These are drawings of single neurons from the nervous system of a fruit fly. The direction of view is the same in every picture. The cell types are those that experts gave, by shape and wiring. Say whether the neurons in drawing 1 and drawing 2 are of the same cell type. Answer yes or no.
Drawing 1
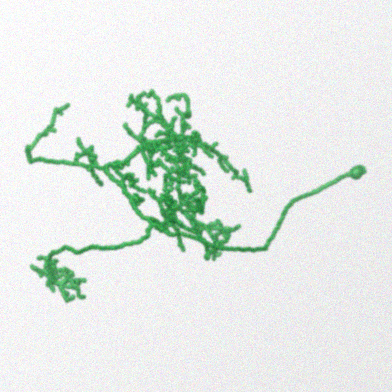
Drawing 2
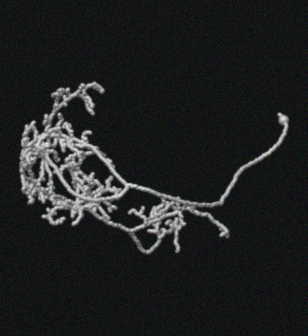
no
